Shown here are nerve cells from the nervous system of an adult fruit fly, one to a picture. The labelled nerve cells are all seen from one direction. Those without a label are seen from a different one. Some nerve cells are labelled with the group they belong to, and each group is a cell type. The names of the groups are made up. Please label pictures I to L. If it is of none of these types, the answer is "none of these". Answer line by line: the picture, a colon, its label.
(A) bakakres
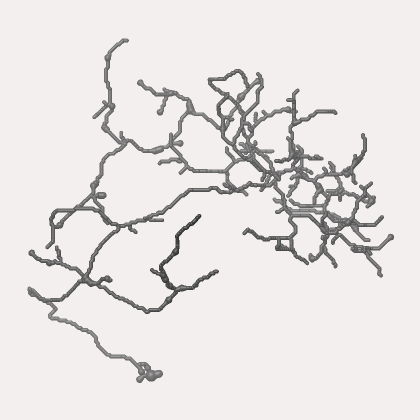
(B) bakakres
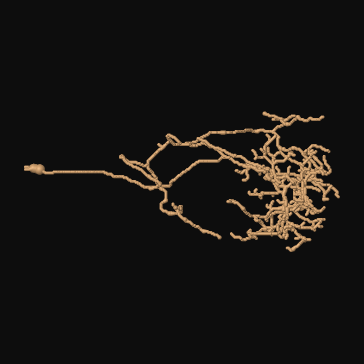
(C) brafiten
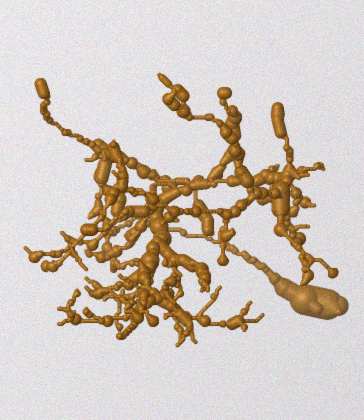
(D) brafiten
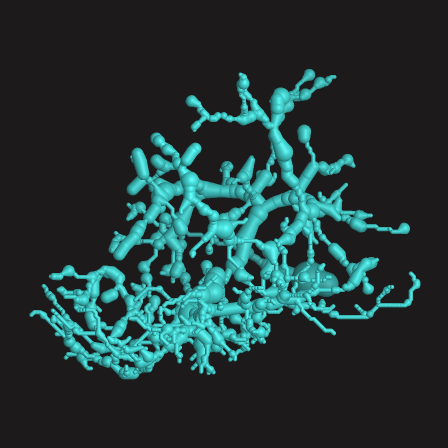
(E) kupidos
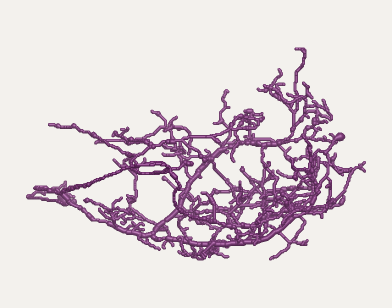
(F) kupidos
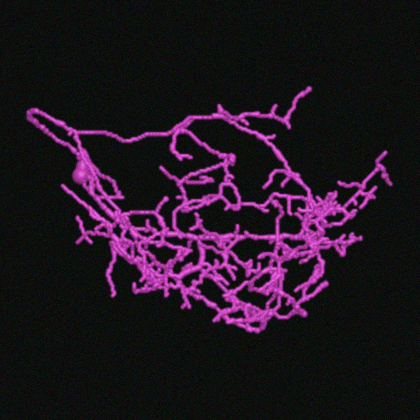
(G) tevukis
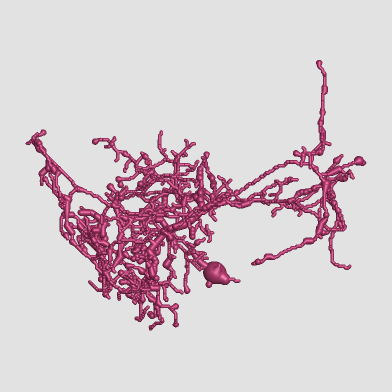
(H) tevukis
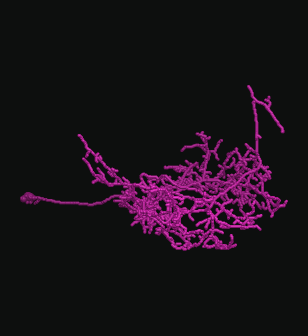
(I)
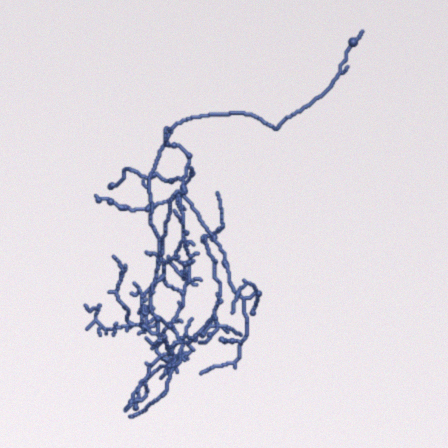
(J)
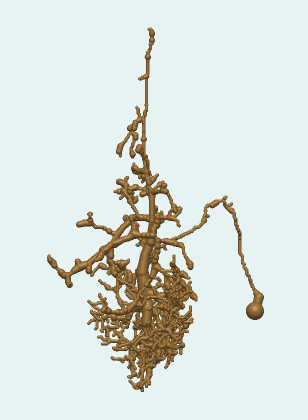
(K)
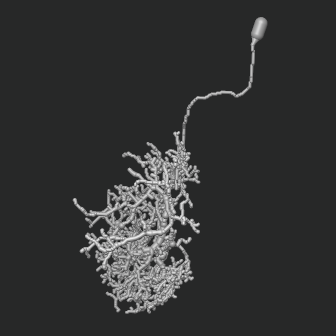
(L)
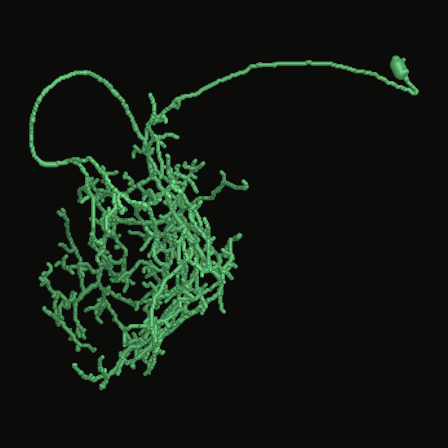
I: bakakres
J: brafiten
K: brafiten
L: kupidos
